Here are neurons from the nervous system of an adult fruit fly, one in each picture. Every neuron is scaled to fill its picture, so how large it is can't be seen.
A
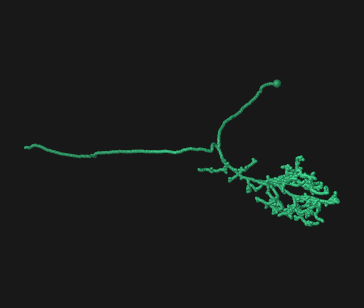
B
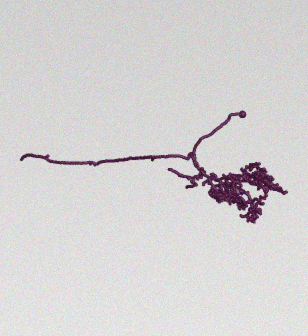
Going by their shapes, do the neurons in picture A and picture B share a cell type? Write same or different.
same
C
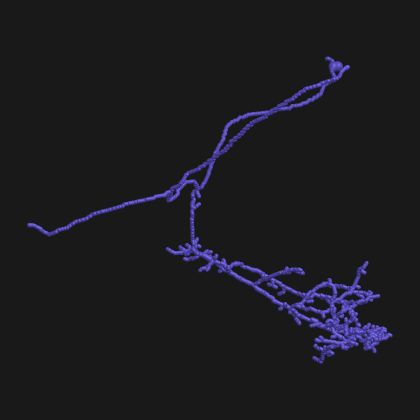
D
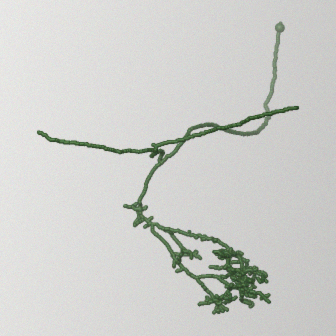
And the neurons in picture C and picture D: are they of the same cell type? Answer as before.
different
